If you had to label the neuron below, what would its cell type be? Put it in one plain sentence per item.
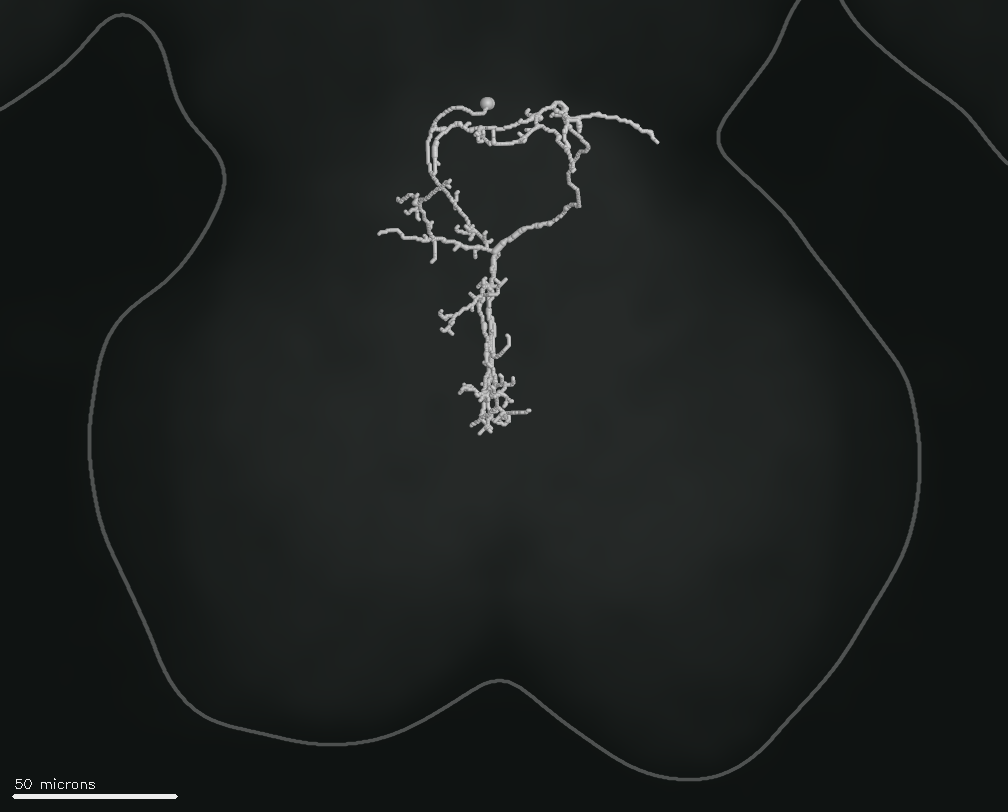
The cell type is IN19B095.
